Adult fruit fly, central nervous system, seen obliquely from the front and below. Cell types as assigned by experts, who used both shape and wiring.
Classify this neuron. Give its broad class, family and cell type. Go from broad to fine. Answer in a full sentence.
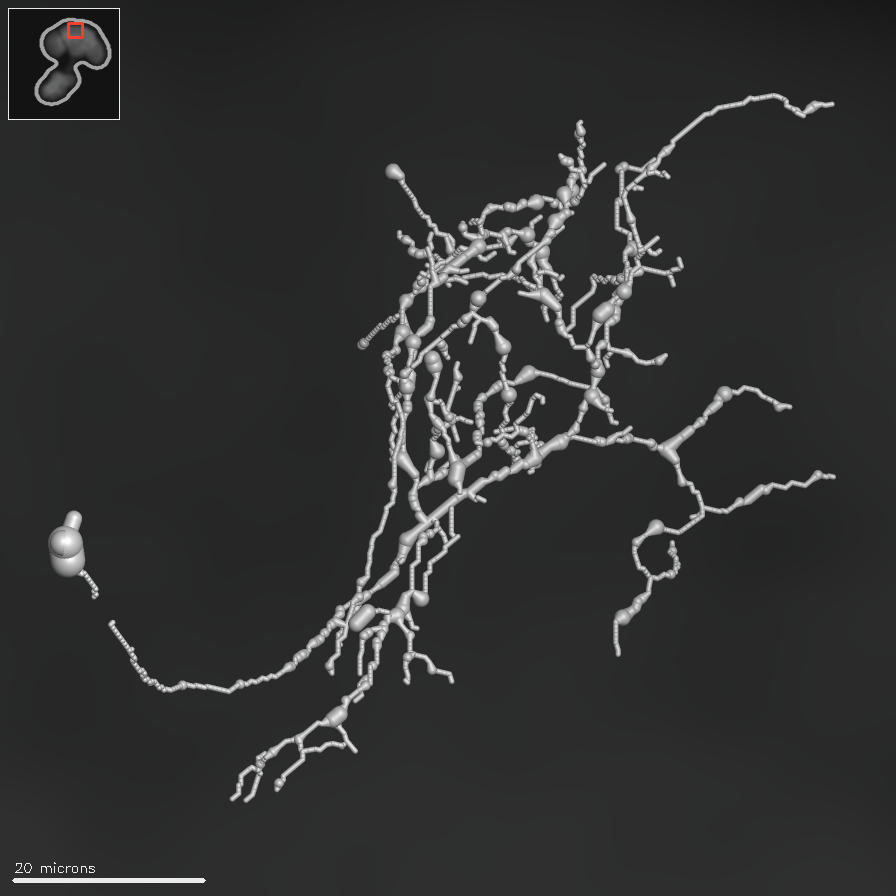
A central-brain intrinsic neuron of hemilineage EBa1, type CRE052.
